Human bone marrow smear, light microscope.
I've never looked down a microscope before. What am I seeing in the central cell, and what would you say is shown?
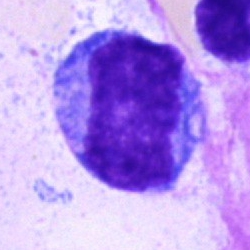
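Look first at the nucleus: it fills most of the cell and sits off-centre, towards the right. Its chromatin is dark purple and densely stained, though you can find a few slightly paler patches. Now the cytoplasm, which stains blue; notice that its rim is widest on the left side of the cell. This is a blast.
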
